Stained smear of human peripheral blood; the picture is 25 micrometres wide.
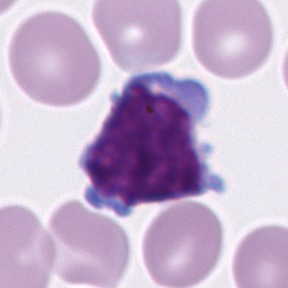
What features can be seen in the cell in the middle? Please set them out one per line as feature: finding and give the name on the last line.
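Outline: irregular and angular, not round
Nucleus: fills almost the whole cell, about 11 micrometres across
Cytoplasm: only a thin, patchy rim around the nucleus
Surface: small blue blebs, clearest at upper right and lower left
Name: typical lymphocyte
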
